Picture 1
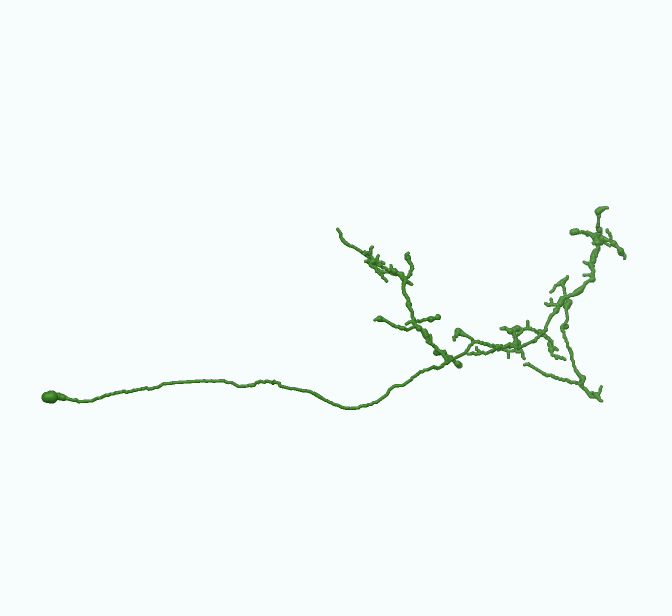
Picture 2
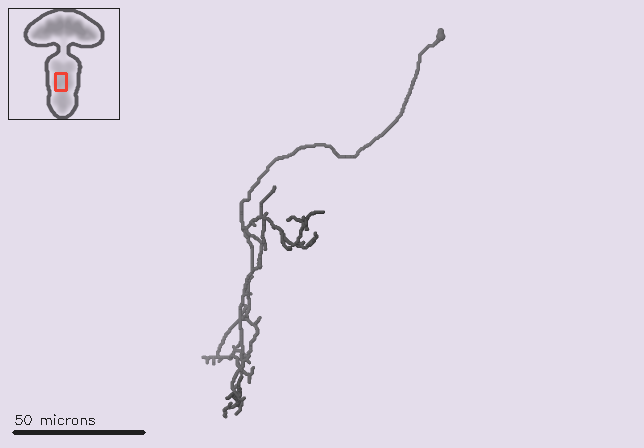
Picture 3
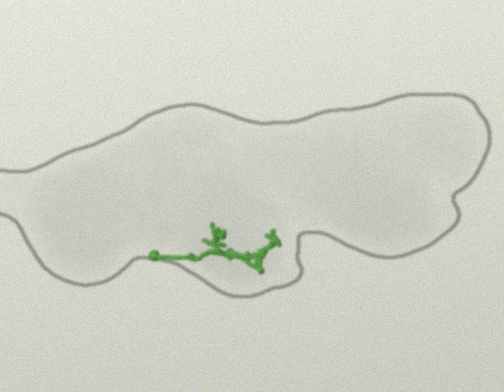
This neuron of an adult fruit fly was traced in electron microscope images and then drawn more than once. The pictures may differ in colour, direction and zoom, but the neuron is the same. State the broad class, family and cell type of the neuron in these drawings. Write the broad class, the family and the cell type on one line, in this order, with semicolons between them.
nerve-cord intrinsic neuron; hemilineage 14A; IN14A038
